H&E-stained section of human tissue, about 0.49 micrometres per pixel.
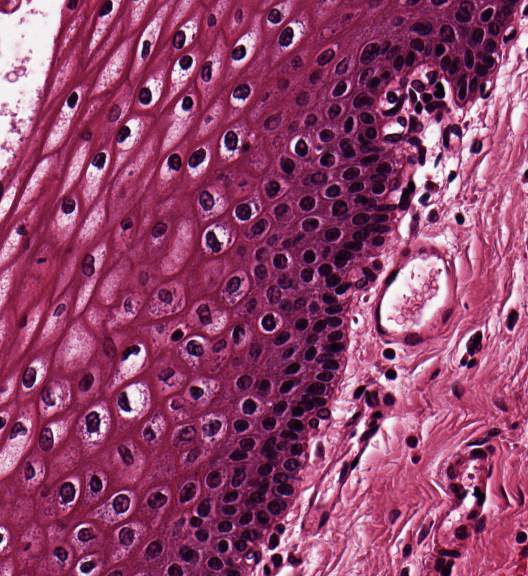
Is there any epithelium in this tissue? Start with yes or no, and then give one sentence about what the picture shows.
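Yes. Stratified squamous epithelium fills the left and centre of the field, with connective tissue stroma along the right edge.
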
